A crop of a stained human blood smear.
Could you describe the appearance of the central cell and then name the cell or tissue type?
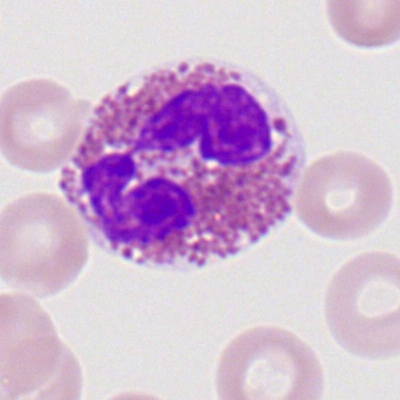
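Cytoplasm plentiful compared with the nucleus. Packed with coarse orange-pink granules, round and fairly even in size. Nuclear chromatin dense, staining deep purple. An eosinophil.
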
